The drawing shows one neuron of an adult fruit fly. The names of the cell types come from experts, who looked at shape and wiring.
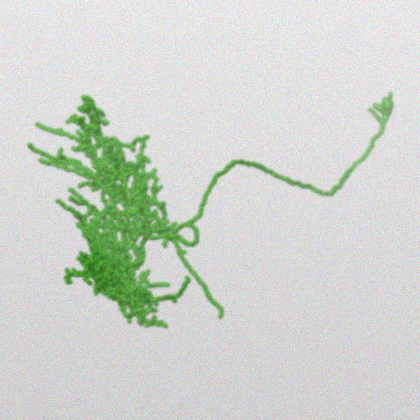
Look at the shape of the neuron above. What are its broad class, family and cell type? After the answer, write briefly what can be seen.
Its broad class is central-brain intrinsic neuron. Its family is hemilineage VLPl2_medial. It is of cell type LAL051. The cell body is at the upper right of the picture. The picture shows dozens of branch ends.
